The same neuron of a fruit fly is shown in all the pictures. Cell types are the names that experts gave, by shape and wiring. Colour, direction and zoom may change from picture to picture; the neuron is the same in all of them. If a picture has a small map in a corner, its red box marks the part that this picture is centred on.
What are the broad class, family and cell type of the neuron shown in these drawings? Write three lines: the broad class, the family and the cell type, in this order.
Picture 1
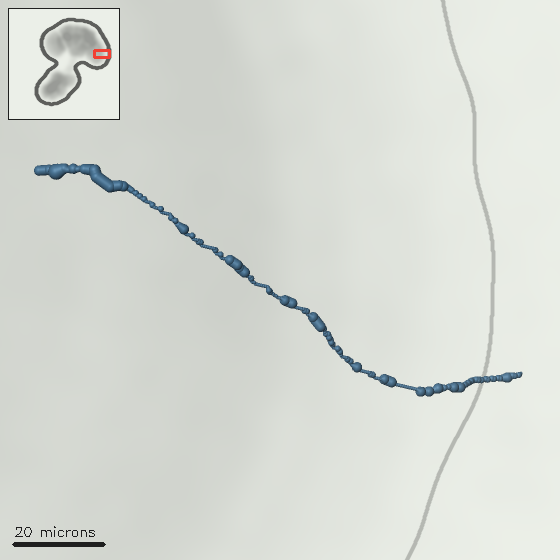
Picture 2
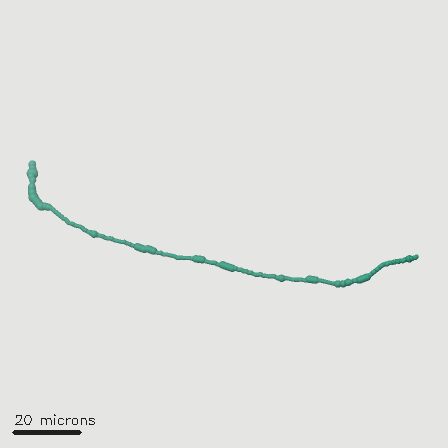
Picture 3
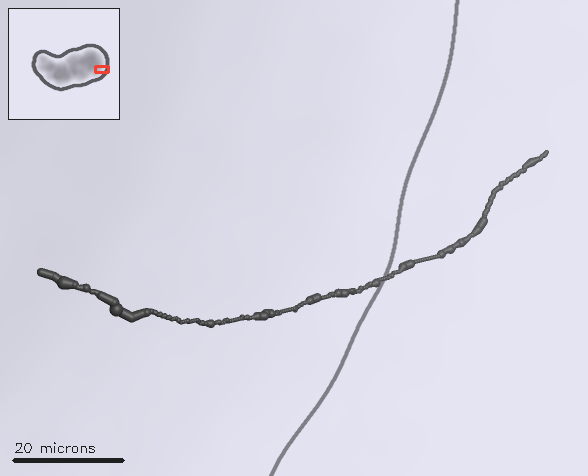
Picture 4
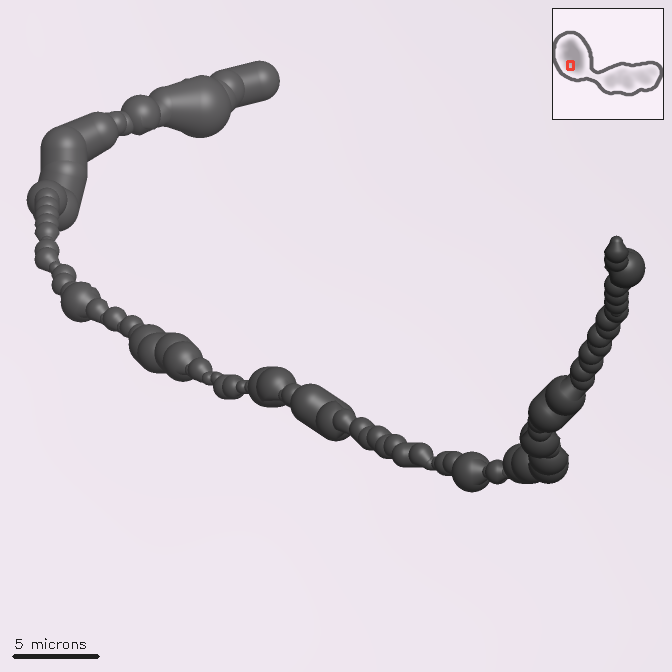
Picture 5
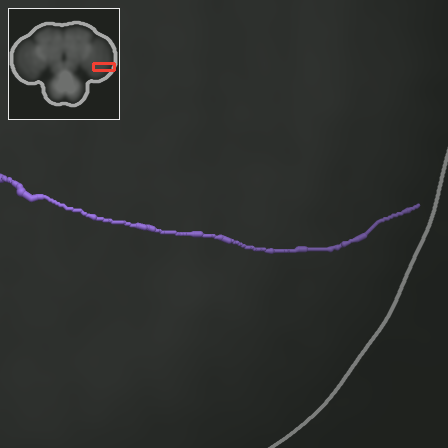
photoreceptor or other optic-lobe sensory neuron
class visual
R8y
